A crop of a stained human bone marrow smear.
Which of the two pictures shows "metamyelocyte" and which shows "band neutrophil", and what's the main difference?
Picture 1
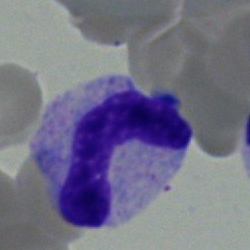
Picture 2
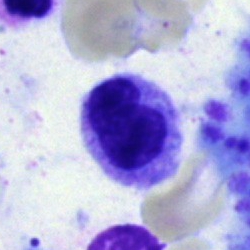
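The band neutrophil occupies picture 1 and the metamyelocyte picture 2. In the band neutrophil, the chromatin is dense and dark purple throughout the nucleus, and no nucleoli are visible.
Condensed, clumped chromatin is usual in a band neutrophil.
Plentiful pale lilac cytoplasm fills the space inside the bend of the nucleus.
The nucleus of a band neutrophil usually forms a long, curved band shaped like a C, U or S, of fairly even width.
This cell has a roughly round, smooth-edged outline, and pale grey red cells press against its upper right edge. The metamyelocyte likewise has a roughly round outline. Its nucleus has a notch in the upper edge, giving it an indented shape, and fills most of the cell, leaving a moderate rim of cytoplasm.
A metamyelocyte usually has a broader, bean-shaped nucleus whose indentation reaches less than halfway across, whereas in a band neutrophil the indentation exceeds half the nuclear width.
The chromatin is dark purple and dense, and no nucleoli are visible. No vacuoles are seen in the cytoplasm. The two cells thus differ in nuclear form: a bend enclosing plentiful cytoplasm in picture 1, a notched nucleus with a moderate rim of cytoplasm in picture 2.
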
